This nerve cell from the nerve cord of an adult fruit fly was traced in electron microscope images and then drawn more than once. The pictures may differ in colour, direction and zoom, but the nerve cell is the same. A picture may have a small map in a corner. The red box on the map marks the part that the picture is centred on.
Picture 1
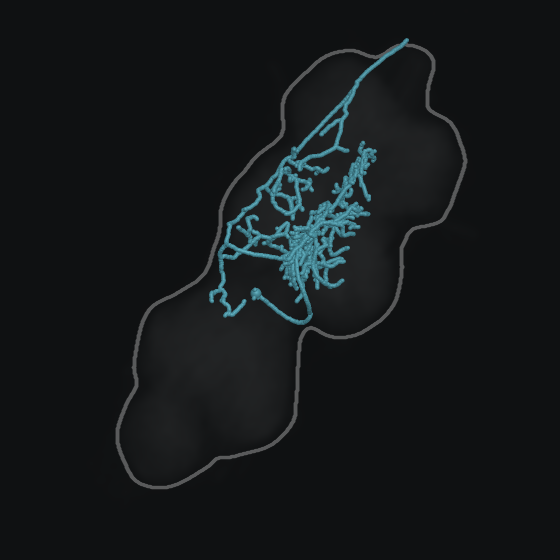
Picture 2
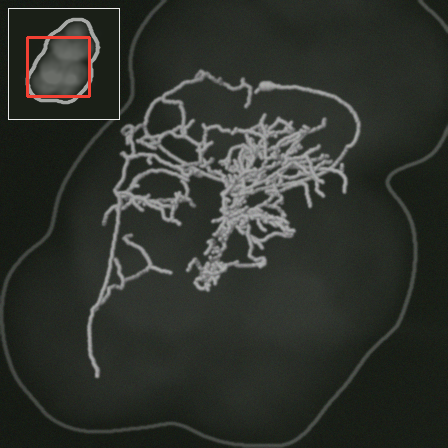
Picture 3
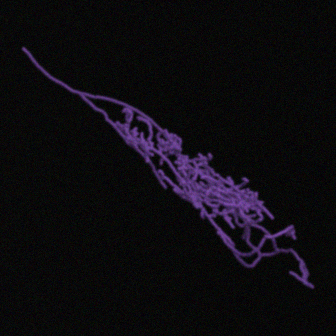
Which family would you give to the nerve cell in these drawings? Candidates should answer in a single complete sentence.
The nerve cell is counted in family hemilineage 19B.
